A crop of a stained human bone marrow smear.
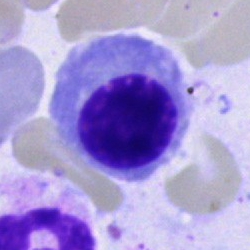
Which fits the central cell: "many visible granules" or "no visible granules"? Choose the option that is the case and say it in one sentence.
Its cytoplasm is free of any visible granules.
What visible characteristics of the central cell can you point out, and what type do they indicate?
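Here I see a roughly round outline with a smooth edge. Inside, the chromatin is dense and dark purple right through the nucleus, and I notice no nucleolus standing out. The rim of cytoplasm is widest on the upper-left side of the nucleus. So this is an erythroblast.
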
